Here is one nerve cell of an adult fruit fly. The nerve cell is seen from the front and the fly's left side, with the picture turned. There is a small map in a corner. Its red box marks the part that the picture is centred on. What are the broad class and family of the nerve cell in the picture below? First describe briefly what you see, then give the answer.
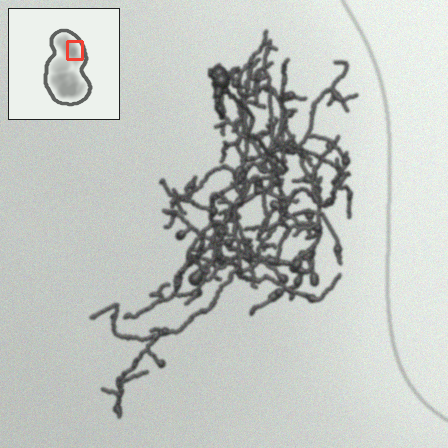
Its cell body lies at the top of the picture. Dozens of branch ends can be seen. Its broad class is nerve-cord intrinsic neuron. The family is hemilineage 14A.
